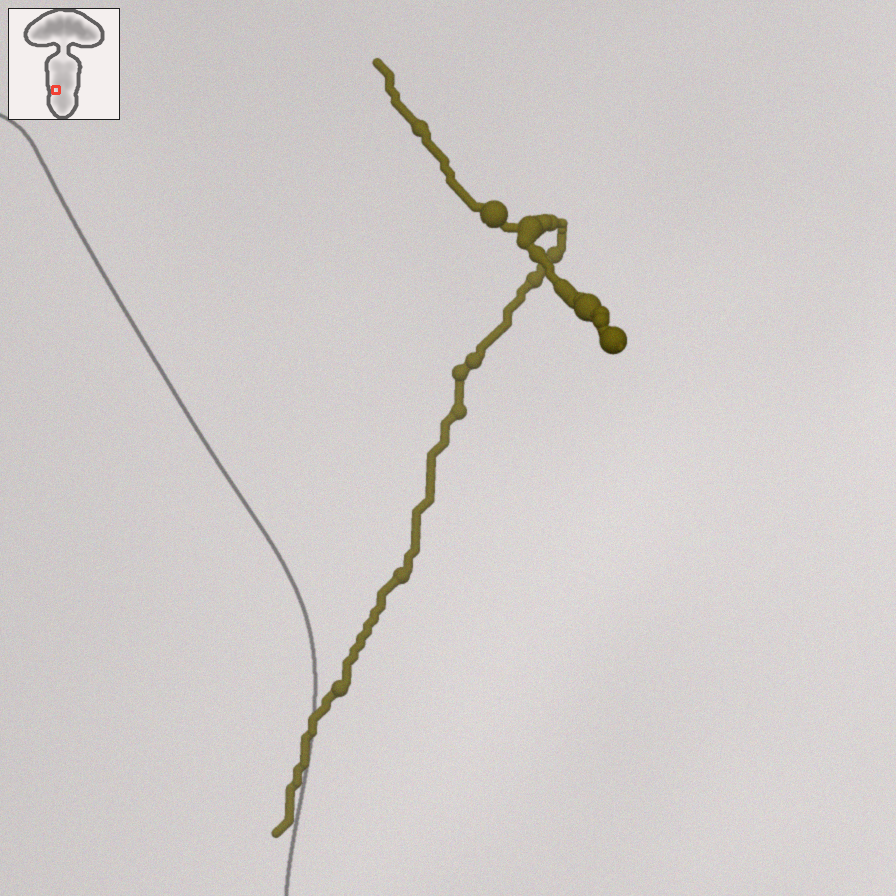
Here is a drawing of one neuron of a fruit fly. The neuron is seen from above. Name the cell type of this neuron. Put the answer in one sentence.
The cell type is SNta27.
